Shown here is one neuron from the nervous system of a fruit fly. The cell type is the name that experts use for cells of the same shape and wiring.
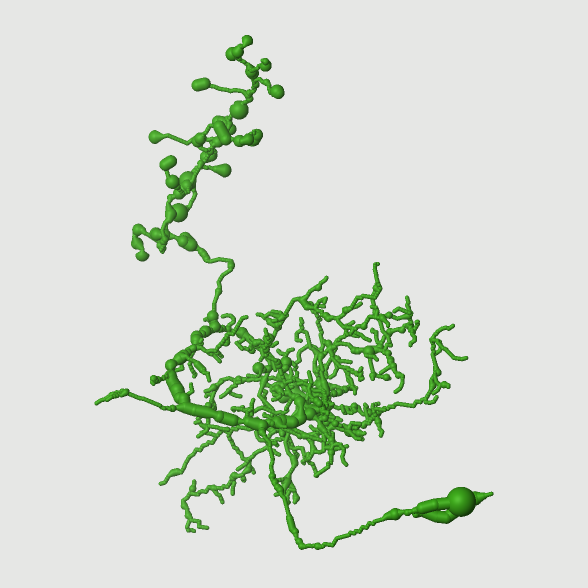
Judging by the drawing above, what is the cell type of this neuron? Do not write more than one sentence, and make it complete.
The neuron is categorized under cell type IN06B073.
